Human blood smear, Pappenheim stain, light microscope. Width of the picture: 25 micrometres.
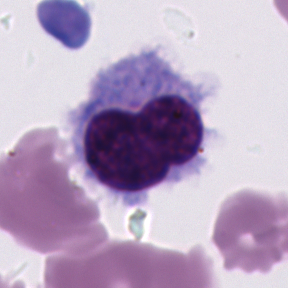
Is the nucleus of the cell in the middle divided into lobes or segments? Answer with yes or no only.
Yes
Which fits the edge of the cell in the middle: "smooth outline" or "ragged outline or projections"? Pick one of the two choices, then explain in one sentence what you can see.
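Ragged outline or projections. The cell outline is irregular and ragged rather than smooth.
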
